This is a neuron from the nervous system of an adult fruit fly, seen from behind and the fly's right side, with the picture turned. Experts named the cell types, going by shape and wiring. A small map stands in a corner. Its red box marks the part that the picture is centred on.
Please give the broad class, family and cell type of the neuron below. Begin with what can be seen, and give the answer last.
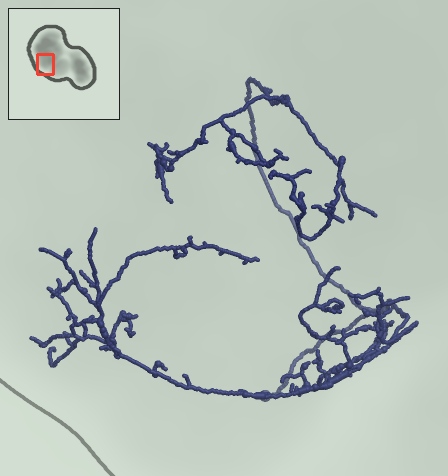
Dozens of branch ends can be seen. As drawn here it is about as wide as it is tall. This is a central-brain intrinsic neuron. The family is hemilineage SLPav1_medial. Its cell type is CB1467.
